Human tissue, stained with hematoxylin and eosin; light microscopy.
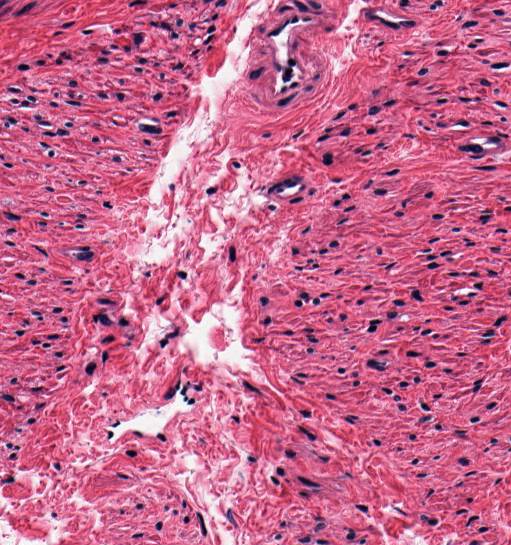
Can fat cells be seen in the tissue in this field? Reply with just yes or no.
No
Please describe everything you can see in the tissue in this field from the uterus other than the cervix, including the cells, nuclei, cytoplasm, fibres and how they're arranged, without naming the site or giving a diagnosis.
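See the densely packed bundles of spindle-shaped cells; each has one dark, elongated, blunt-ended nucleus. A pale, loose, wispy pink band with few nuclei and clear spaces splits them from top centre to lower left. At its top end lies a small vessel with a slit-like lumen.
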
